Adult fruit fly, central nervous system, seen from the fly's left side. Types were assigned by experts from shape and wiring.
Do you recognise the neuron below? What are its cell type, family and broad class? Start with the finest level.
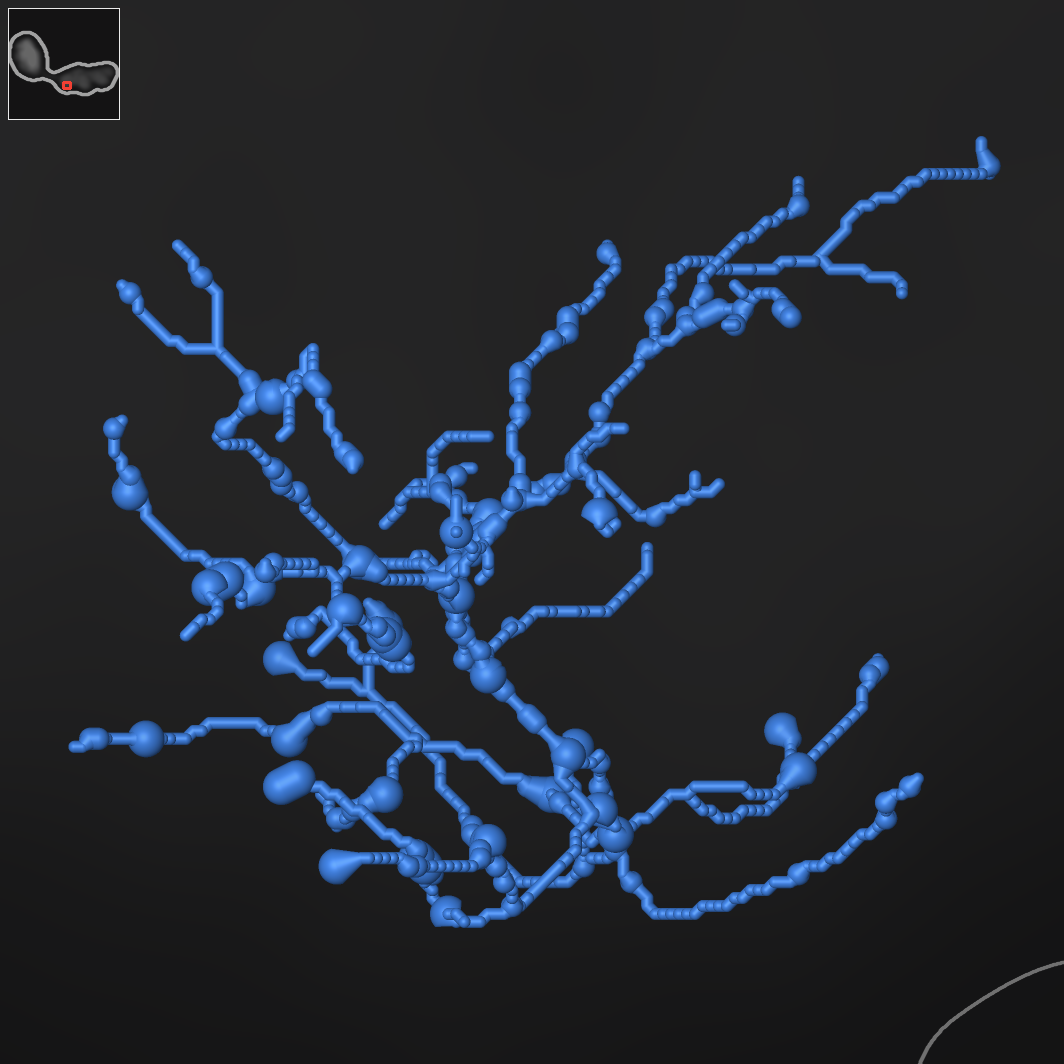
IN01B085; hemilineage 01B; nerve-cord intrinsic neuron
